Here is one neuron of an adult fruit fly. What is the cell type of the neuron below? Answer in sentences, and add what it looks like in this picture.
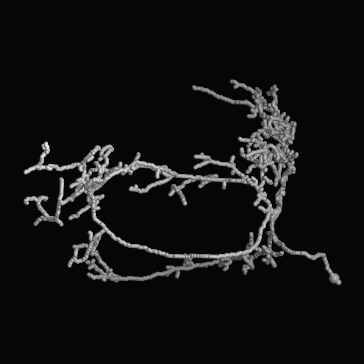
Its cell type is CB3931. It is a central-brain intrinsic neuron. The cell body can be seen at the lower right of the picture. Dozens of branch ends can be seen.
